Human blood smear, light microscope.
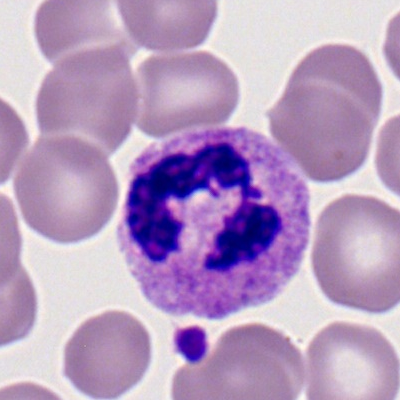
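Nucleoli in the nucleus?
None visible.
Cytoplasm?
Plentiful, pale pinkish-lilac, filled with fine, dust-like granules.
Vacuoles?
None seen in the cytoplasm.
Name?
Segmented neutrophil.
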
